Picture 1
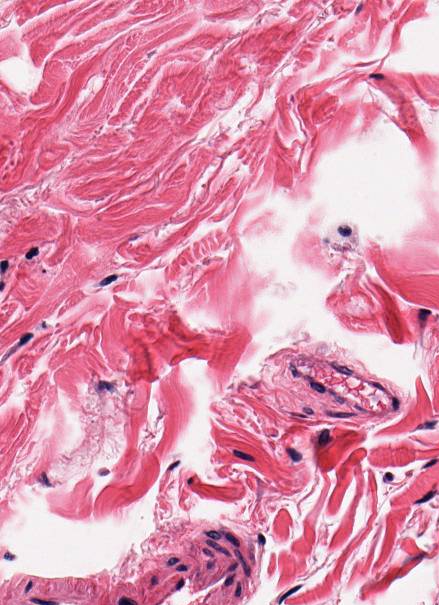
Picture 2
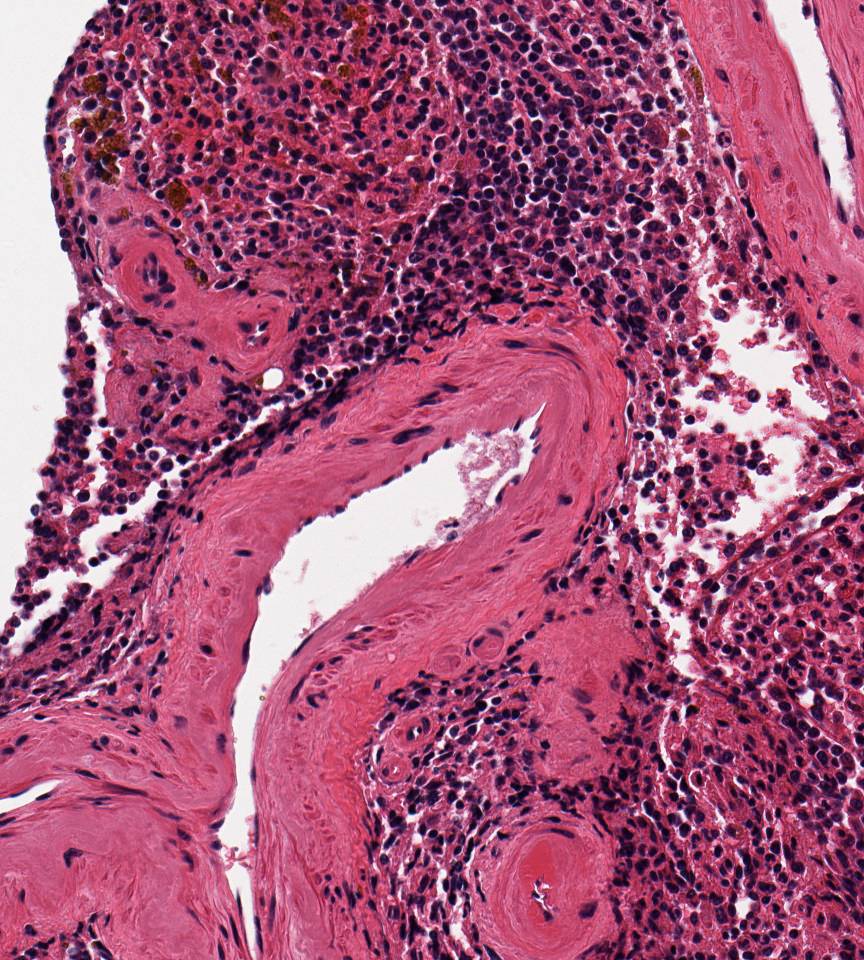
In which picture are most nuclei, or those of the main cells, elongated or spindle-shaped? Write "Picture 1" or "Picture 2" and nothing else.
Picture 1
